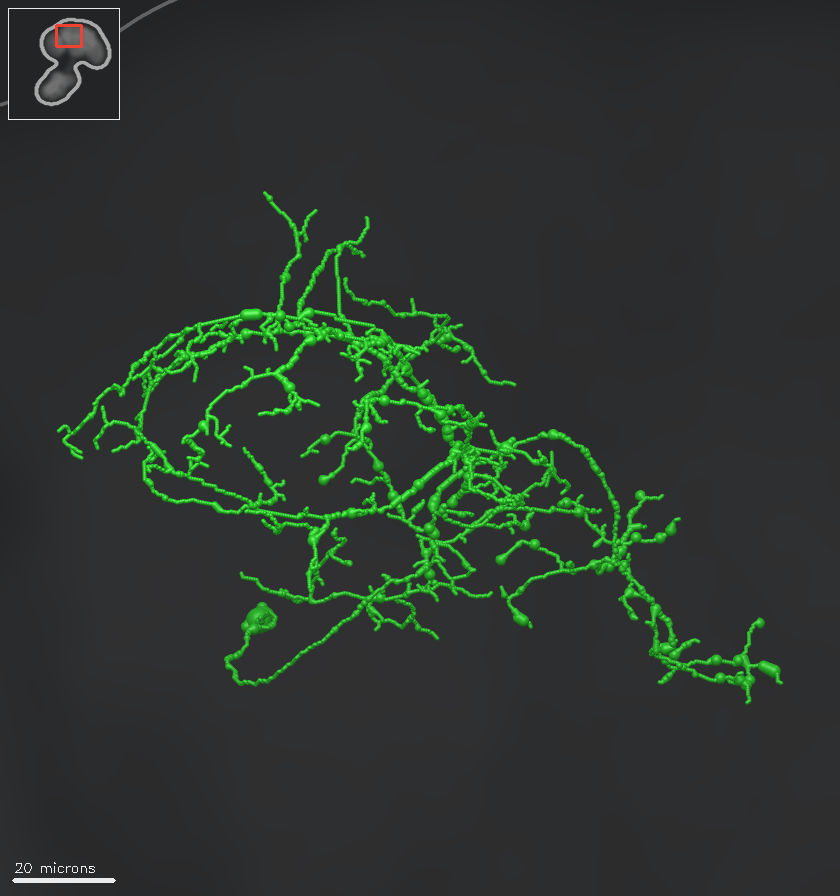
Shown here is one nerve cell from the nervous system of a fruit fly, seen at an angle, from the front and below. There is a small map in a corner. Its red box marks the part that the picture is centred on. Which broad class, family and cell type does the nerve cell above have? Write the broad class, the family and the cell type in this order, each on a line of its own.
central-brain intrinsic neuron
hemilineage DL1_ventral
AVLP523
